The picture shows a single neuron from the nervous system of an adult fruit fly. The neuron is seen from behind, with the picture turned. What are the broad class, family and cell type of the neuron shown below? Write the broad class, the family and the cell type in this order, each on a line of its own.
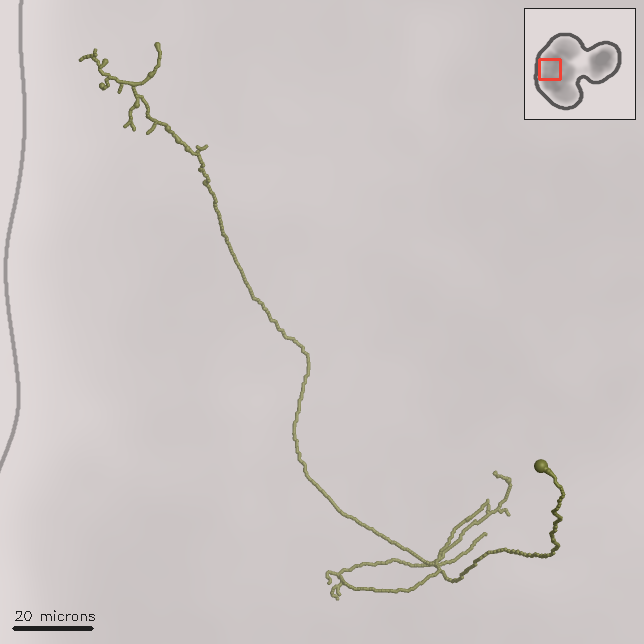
central-brain intrinsic neuron
class CX
FS4C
